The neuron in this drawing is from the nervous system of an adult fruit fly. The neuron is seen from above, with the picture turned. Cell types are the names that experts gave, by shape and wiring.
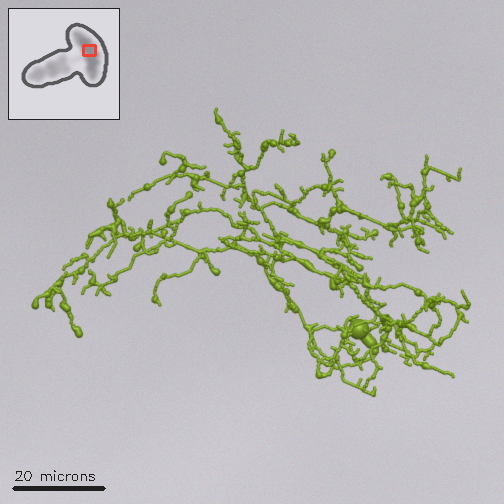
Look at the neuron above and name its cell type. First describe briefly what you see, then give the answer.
It is in the brain and does not reach the nerve cord. From left to right in the picture it spans about 100 microns. This is a central-brain intrinsic neuron. It is of cell type GNG455.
